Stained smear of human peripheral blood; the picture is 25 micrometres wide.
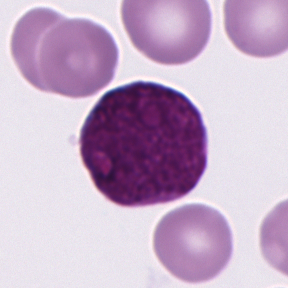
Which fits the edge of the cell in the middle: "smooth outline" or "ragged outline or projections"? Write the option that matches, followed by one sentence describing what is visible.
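Smooth outline. No projections stand out from the cell's surface.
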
